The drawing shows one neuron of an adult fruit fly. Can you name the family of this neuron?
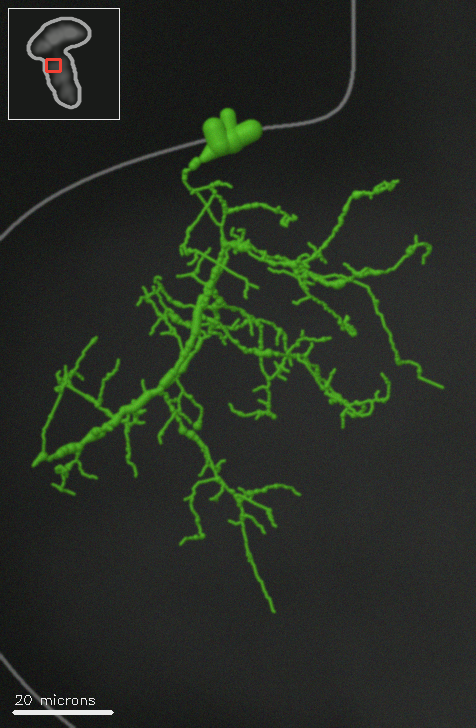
hemilineage 15B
